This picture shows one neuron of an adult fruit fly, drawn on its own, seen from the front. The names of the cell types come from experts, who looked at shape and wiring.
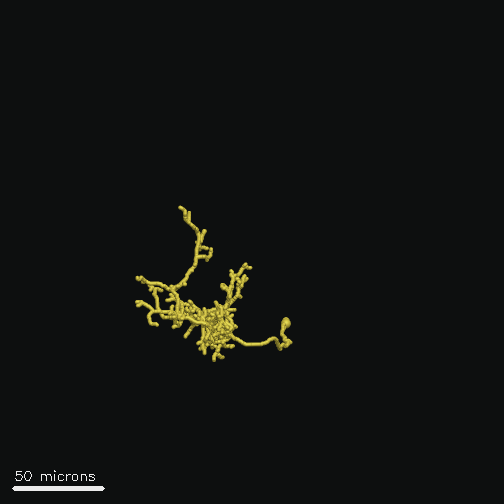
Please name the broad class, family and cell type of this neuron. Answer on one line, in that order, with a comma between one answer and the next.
nerve-cord intrinsic neuron, hemilineage 13B, IN13B054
